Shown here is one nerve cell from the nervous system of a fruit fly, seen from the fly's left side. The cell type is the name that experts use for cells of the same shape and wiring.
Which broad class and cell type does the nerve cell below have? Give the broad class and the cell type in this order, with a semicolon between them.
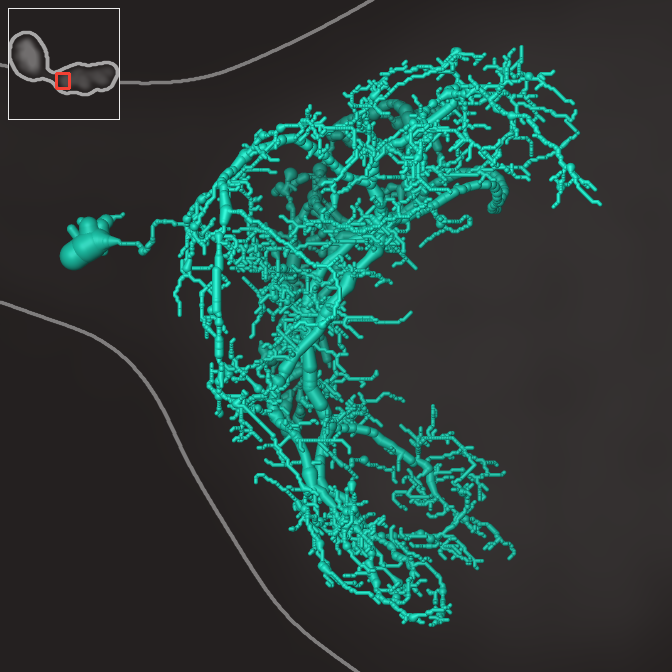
nerve-cord intrinsic neuron; INXXX036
